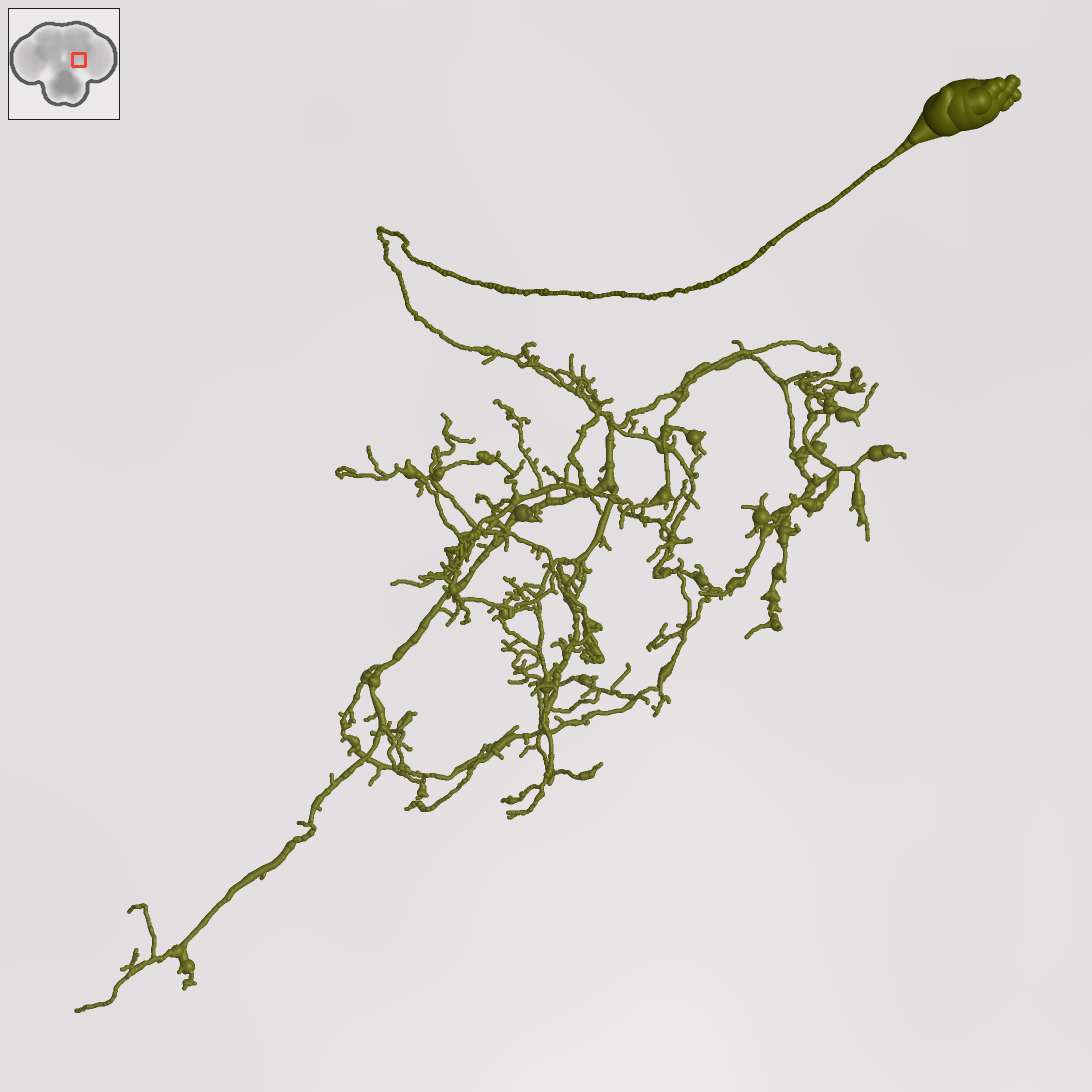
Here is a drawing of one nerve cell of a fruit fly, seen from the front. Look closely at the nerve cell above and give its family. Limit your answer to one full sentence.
Regarding family, this nerve cell is hemilineage WEDa2.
